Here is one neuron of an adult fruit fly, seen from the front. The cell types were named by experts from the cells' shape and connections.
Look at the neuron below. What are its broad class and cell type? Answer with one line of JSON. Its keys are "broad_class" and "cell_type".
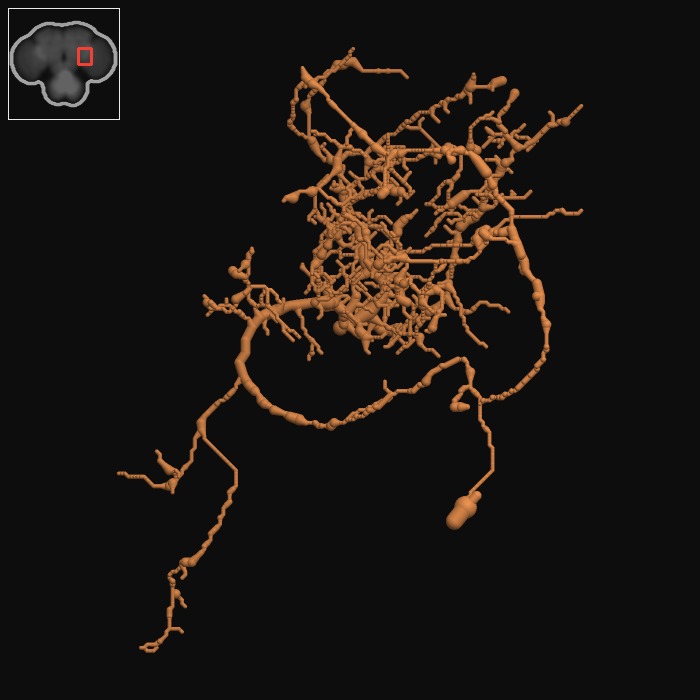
{"broad_class": "central-brain intrinsic neuron", "cell_type": "CB0813"}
